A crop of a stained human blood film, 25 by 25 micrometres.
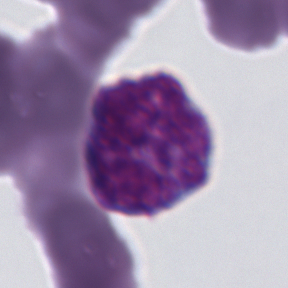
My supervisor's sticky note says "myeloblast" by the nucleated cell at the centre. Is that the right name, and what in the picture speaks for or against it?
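No clear rim of cytoplasm can be seen around the nucleus.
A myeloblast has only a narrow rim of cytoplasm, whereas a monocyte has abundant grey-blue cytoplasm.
This lack of ample cytoplasm speaks for myeloblast and against monocyte; the name myeloblast fits. The cell is roughly round with a slightly bumpy edge, and no vacuoles are seen. Red cells lie close along its left side.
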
